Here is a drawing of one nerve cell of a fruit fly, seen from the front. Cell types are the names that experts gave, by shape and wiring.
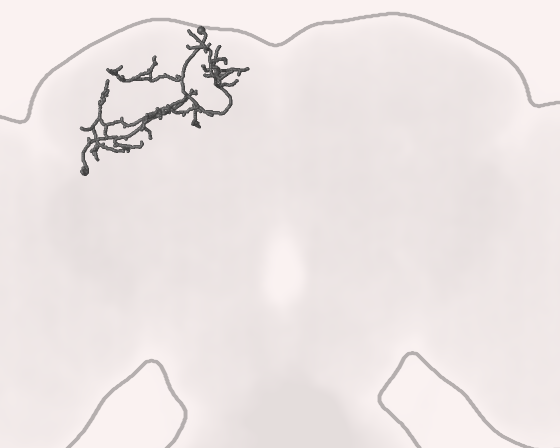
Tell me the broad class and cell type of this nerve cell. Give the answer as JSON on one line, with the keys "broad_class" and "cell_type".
{"broad_class": "central-brain intrinsic neuron", "cell_type": "CB3050"}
